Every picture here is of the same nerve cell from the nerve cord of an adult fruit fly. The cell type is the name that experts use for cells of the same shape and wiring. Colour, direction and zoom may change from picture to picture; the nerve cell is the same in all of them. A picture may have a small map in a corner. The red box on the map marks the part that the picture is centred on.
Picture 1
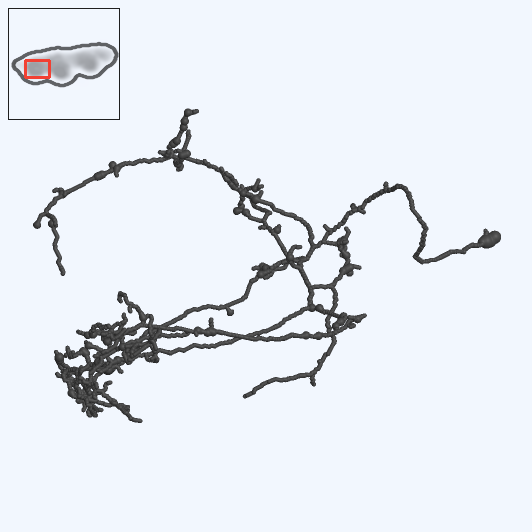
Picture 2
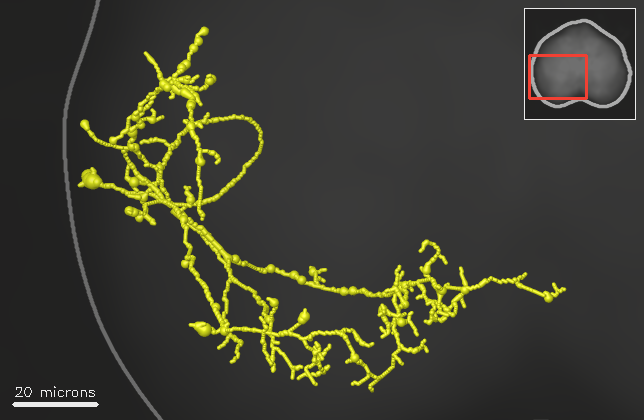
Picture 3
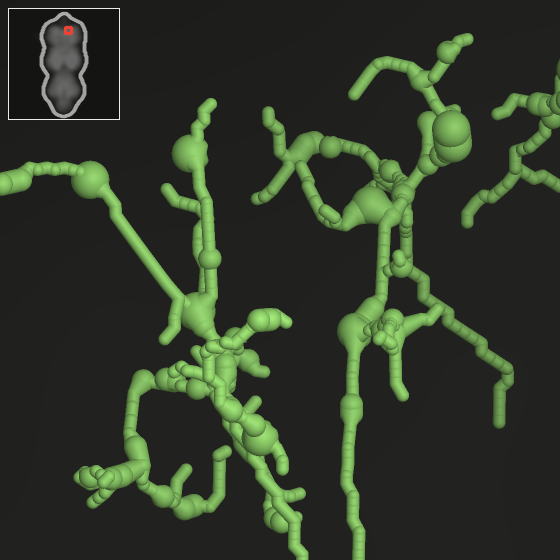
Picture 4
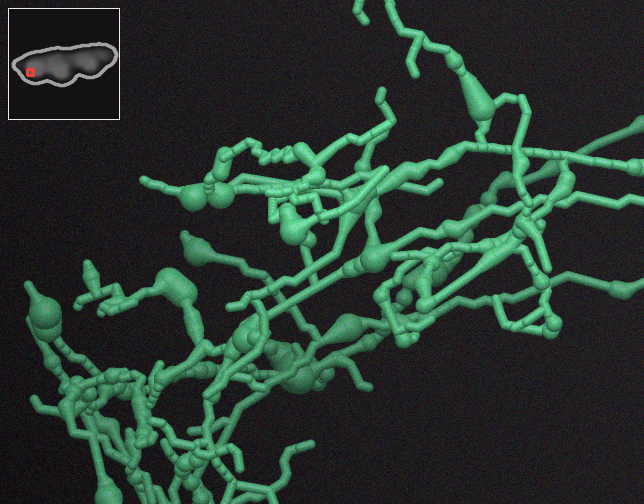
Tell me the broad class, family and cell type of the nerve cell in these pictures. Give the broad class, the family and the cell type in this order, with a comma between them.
nerve-cord intrinsic neuron, hemilineage 03A, IN03A094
